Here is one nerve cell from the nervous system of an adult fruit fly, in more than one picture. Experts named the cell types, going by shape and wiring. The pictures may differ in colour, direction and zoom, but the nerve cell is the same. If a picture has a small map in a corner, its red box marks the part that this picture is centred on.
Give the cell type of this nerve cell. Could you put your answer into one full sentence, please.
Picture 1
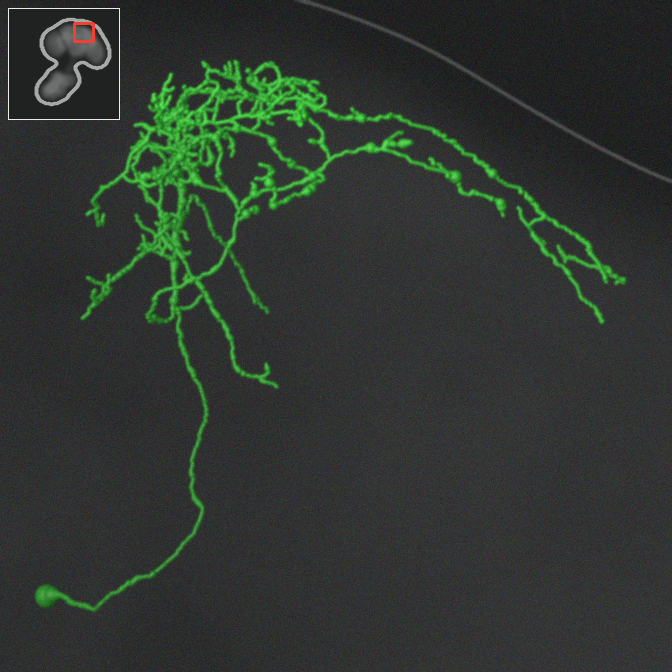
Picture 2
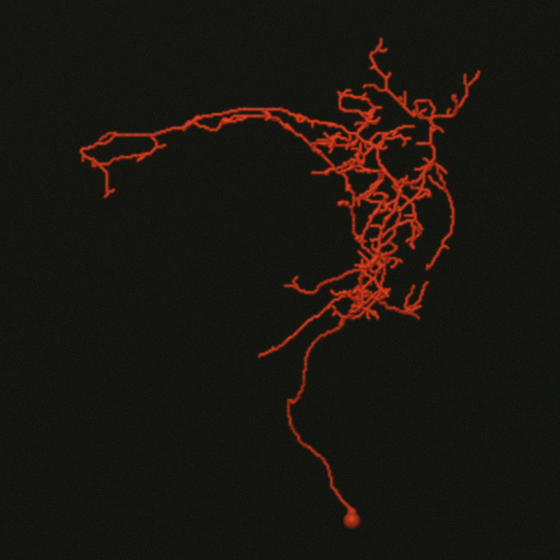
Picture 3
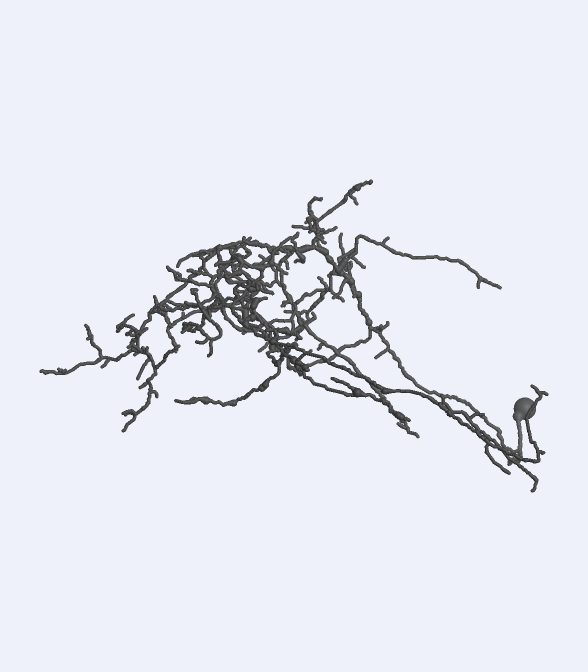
The nerve cell here is of the cell type SMP406_d.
